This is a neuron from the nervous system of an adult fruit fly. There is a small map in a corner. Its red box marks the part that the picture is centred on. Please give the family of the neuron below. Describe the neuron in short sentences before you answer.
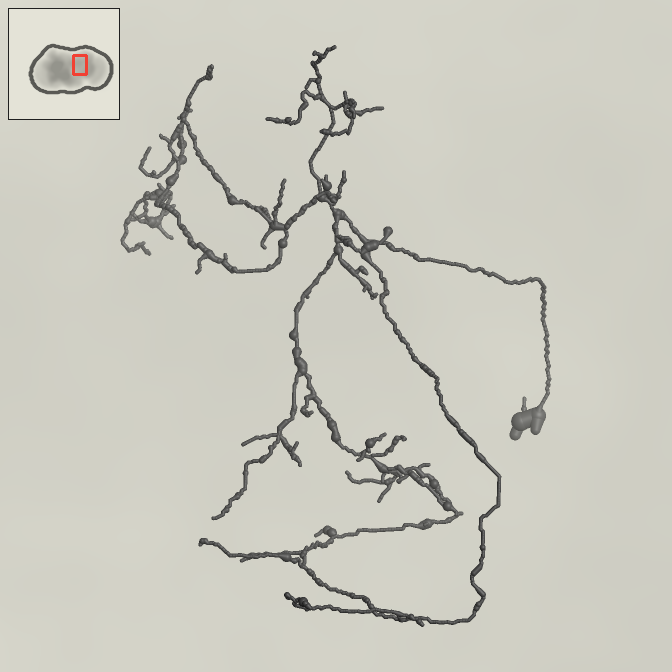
The picture shows dozens of branch ends. As drawn here it is taller than it is wide. It is a central-brain intrinsic neuron. Its family is hemilineage CREa2_ventral.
